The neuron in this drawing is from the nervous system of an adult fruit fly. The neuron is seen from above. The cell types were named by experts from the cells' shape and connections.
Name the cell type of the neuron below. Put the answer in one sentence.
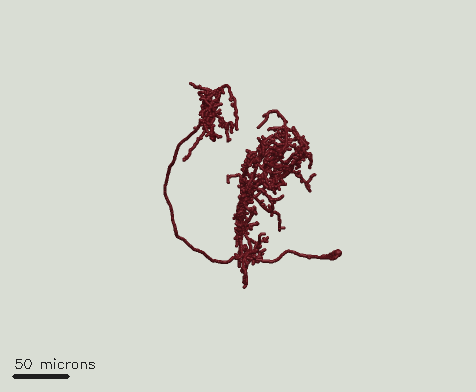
The cell type is GNG321.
